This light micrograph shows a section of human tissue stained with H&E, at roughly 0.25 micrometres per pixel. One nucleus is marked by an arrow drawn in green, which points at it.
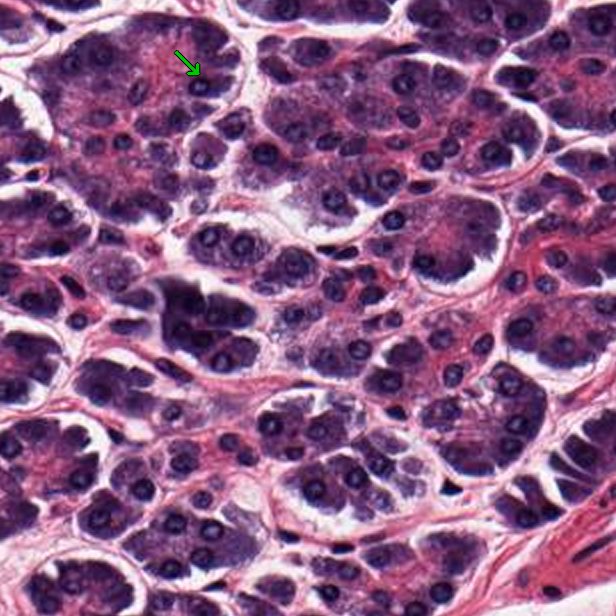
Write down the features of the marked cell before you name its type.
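The nucleus is round, dark-staining, and about the same size as the neighbouring nuclei. The cell is one of a rounded cluster of similar cells, separated from neighbouring clusters by thin pale spaces with pink fibres. The marked nucleus belongs to a pancreatic acinar cell.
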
